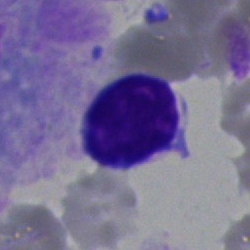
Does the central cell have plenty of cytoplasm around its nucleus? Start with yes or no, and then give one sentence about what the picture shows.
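No. The cytoplasm is very scant, with the nucleus filling almost the whole cell.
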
